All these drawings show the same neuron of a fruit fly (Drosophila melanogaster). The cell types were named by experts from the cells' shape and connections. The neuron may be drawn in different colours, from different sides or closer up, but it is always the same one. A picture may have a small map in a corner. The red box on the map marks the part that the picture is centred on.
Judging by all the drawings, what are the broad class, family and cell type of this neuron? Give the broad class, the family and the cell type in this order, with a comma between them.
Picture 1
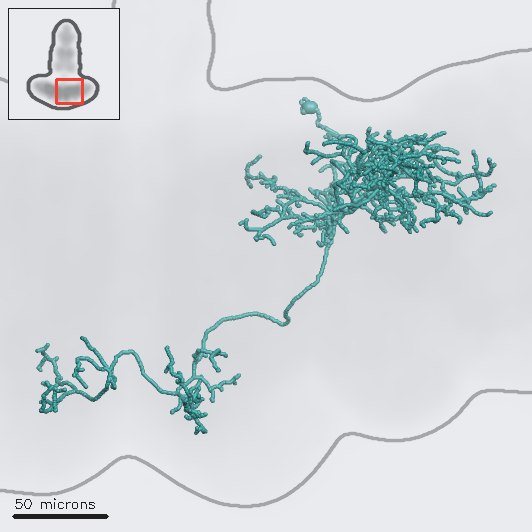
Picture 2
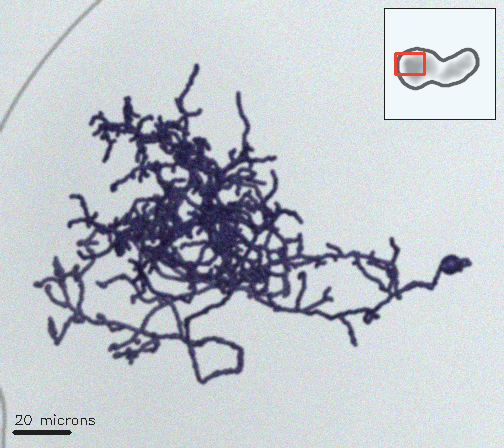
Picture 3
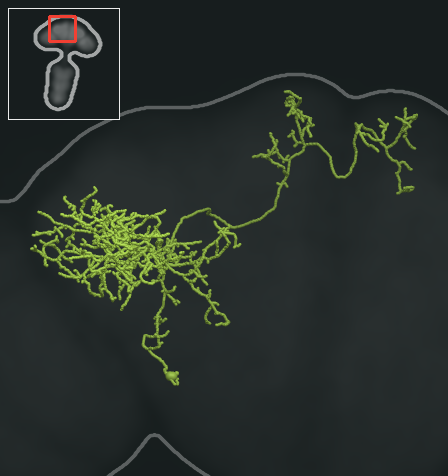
central-brain intrinsic neuron, hemilineage DL1_ventral, LHPV8a1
